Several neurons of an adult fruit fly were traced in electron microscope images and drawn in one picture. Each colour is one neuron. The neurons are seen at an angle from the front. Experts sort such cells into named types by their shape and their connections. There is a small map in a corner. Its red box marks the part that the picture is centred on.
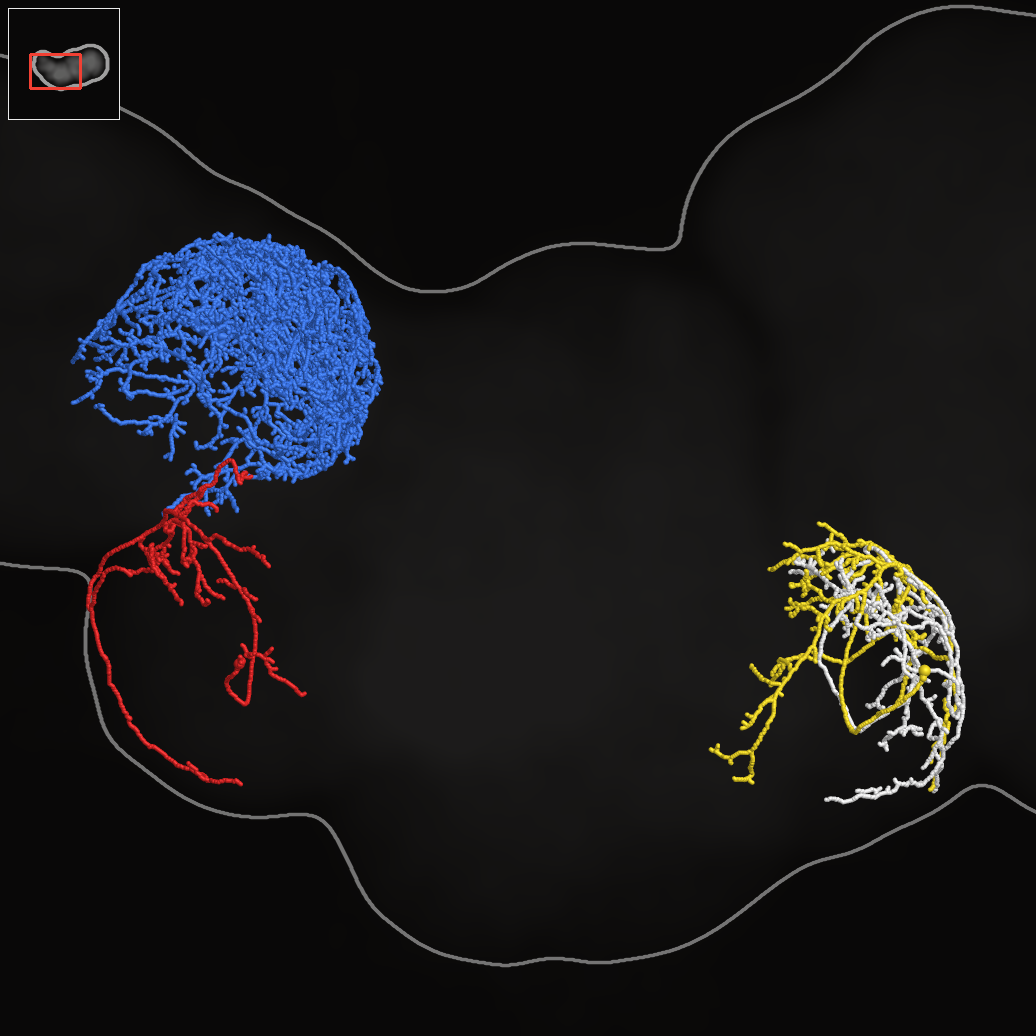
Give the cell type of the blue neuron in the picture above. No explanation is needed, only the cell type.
Fe reductor MN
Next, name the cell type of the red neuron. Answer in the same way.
IN08A043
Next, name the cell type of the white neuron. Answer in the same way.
IN08A022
